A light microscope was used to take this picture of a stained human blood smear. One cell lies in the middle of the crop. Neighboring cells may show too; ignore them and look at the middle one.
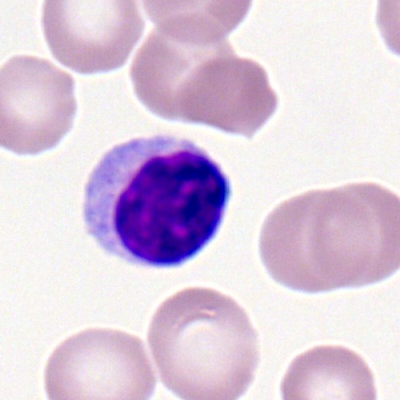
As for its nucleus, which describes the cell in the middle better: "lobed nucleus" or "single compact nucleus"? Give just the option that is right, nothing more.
Single compact nucleus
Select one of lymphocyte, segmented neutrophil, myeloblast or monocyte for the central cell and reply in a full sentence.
At the center of the crop sits a lymphocyte.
